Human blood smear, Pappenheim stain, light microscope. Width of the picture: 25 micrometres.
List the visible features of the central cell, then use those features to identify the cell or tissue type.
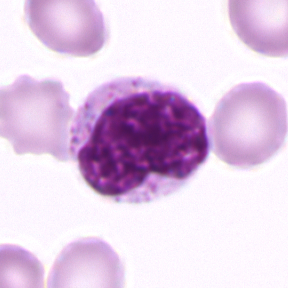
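Nucleus with a shallow indentation along its lower edge. Cell outline round, smooth-edged. Pale cytoplasm with scattered fine purplish-red granules; no vacuoles. Metamyelocyte.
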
